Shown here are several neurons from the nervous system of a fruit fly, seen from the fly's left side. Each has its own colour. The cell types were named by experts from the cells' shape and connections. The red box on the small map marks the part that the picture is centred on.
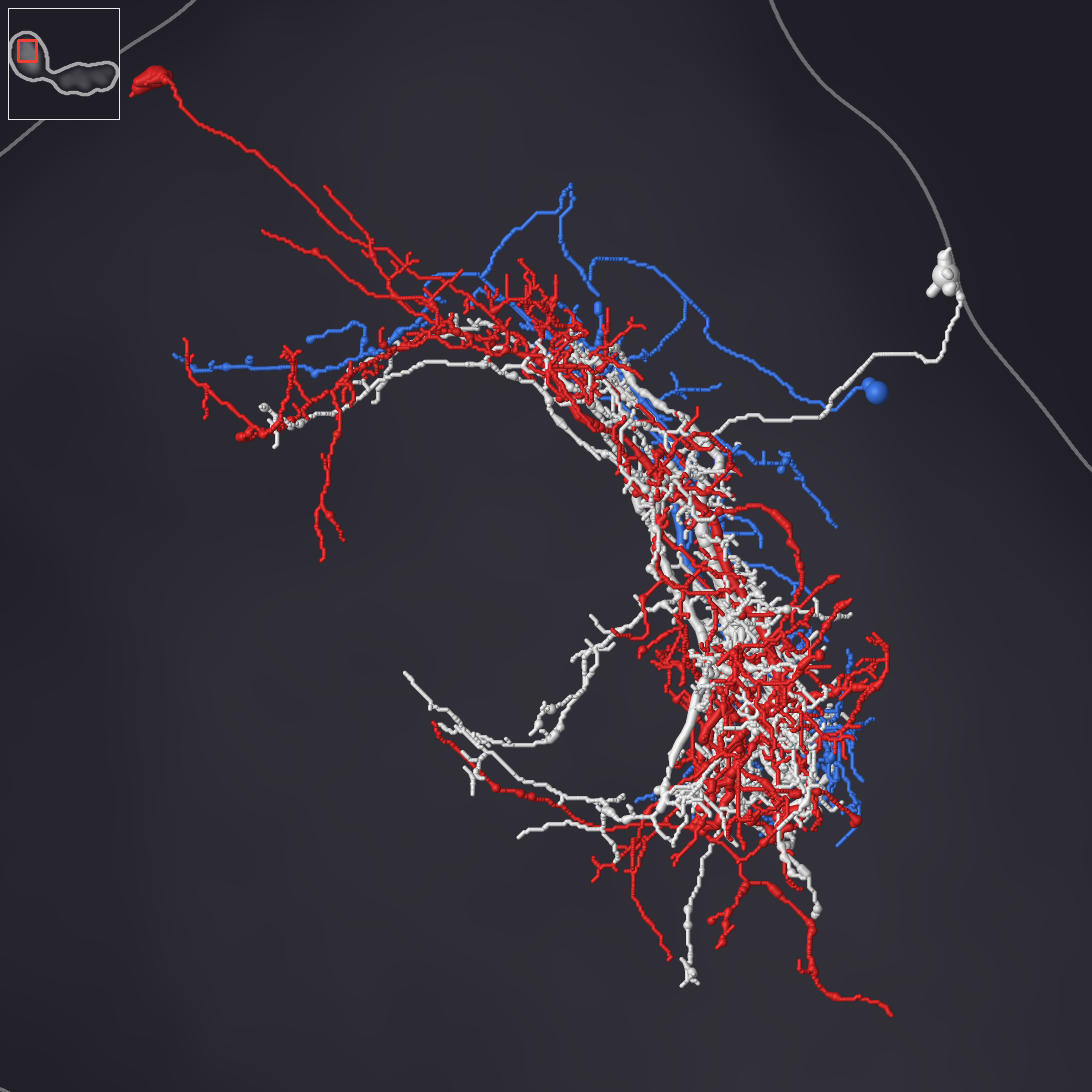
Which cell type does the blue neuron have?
SMP397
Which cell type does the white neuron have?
IB038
